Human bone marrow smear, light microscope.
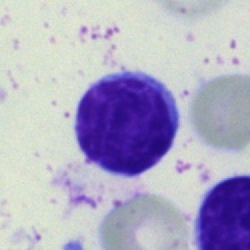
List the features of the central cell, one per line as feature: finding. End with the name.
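Outline: round and smooth
Chromatin: deeply stained and dense
Nucleolus: none clearly visible
Cytoplasm: scant, only a thin blue rim at the edge
Name: lymphocyte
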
